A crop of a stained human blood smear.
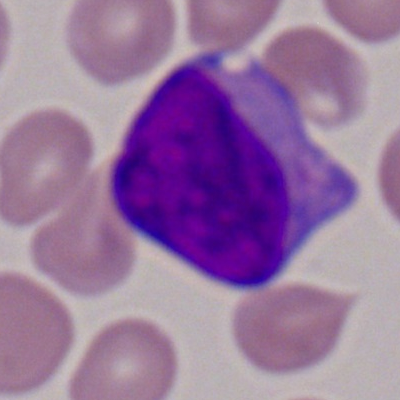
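Myeloblast, the cell in the middle of this stained human blood smear. Its outline is angular rather than round, with a pointed corner on the right. The nucleus sits toward the left, and the pale blue cytoplasm lies mostly to the right of it.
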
